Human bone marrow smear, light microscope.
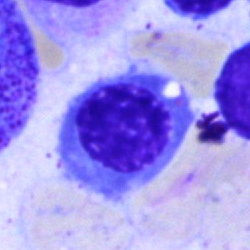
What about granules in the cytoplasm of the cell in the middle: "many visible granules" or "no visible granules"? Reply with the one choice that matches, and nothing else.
No visible granules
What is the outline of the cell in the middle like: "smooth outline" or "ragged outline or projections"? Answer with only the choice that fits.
Smooth outline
